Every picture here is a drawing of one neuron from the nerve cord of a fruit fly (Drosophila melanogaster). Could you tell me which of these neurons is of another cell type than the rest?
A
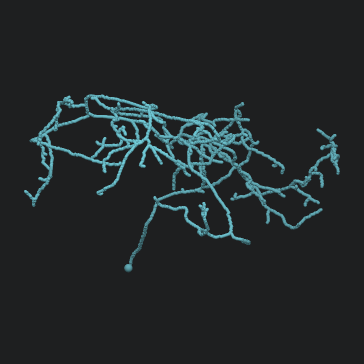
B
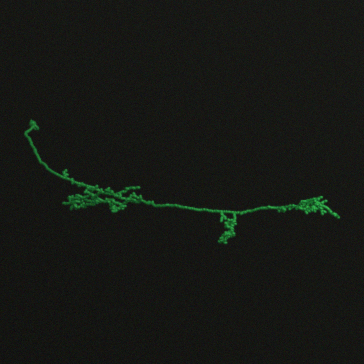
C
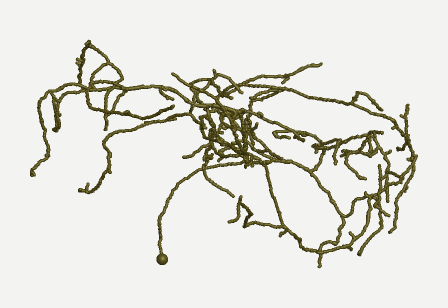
B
